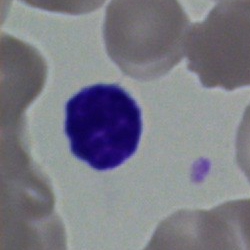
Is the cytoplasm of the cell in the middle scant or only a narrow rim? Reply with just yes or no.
Yes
